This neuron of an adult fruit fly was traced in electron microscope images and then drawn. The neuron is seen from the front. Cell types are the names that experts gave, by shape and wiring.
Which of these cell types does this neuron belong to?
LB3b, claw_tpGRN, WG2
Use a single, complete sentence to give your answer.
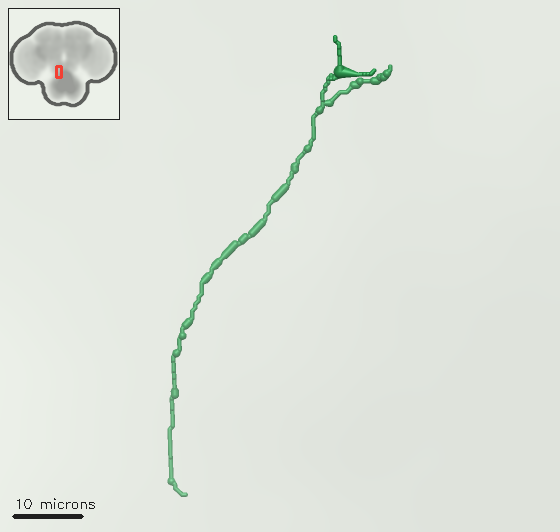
The neuron is typed under the name LB3b.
